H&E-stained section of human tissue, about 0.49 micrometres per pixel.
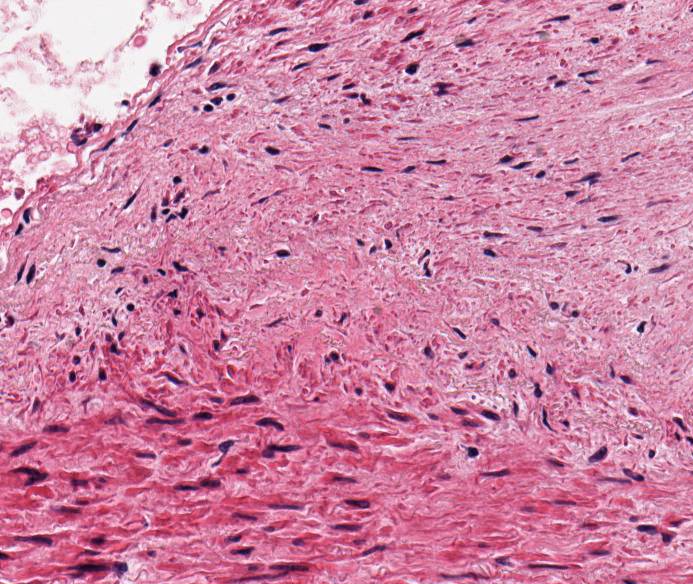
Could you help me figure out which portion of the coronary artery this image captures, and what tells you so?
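Identified: tunica intima. Upper zone broad, loose, pale pink, fibrillar. Lower band narrower, denser, deeper pink; fibres and nuclei run roughly horizontally, nuclei elongated and closer packed than above.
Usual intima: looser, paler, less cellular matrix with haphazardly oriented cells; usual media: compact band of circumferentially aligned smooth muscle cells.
Upper left corner: empty white space with faint pink wispy material.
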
